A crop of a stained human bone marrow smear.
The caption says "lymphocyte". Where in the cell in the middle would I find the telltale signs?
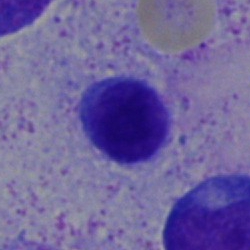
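Look first at the edge of this lymphocyte: its outline is smooth and rounded, with no projections. Now the nucleus: the chromatin is dense and stained deep purple throughout. Search it carefully and you will find no nucleoli. Nor are any vacuoles seen anywhere within the cell.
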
